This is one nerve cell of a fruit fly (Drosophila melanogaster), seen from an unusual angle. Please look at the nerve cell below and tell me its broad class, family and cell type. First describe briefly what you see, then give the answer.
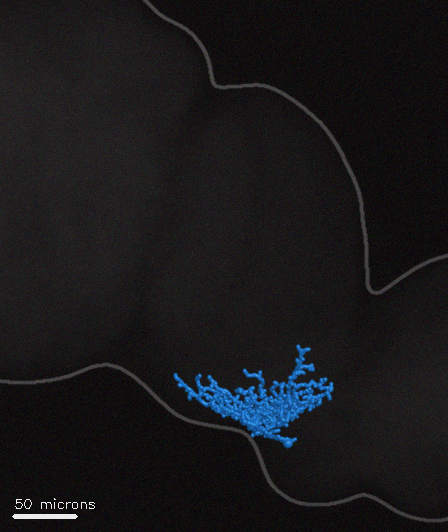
By the scale bar it is about 130 microns wide in this view. As drawn here it is wider than it is tall. This is an optic-lobe intrinsic neuron. The family is Dm. It is of cell type Dm20.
